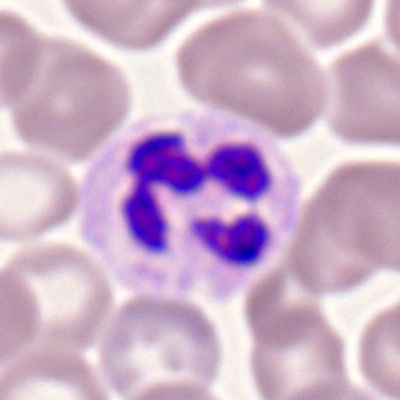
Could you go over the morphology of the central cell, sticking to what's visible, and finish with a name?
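The central cell has a roughly round, smooth outline. Its nucleus is divided into four separate lobes, arranged around the edge of a central area of cytoplasm. No nucleoli can be made out in any of the lobes. This cell is a segmented neutrophil.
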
